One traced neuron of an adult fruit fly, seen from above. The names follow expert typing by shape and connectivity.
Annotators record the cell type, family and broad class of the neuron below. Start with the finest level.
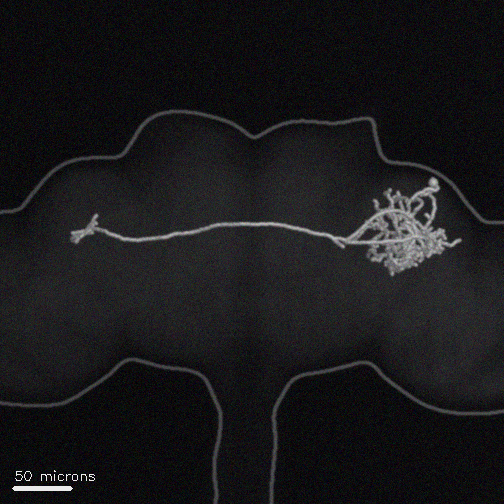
AVLP234; hemilineage VLPl&d1_dorsal; central-brain intrinsic neuron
